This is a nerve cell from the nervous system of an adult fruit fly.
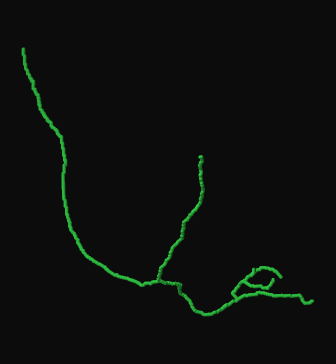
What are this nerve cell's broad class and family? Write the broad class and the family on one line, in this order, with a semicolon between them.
sensory neuron entering the nerve cord; class mechanosensory tactile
